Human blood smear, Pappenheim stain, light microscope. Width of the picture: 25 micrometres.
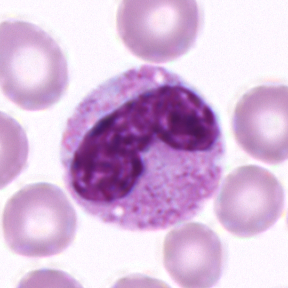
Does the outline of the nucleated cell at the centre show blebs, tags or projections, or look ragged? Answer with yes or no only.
No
